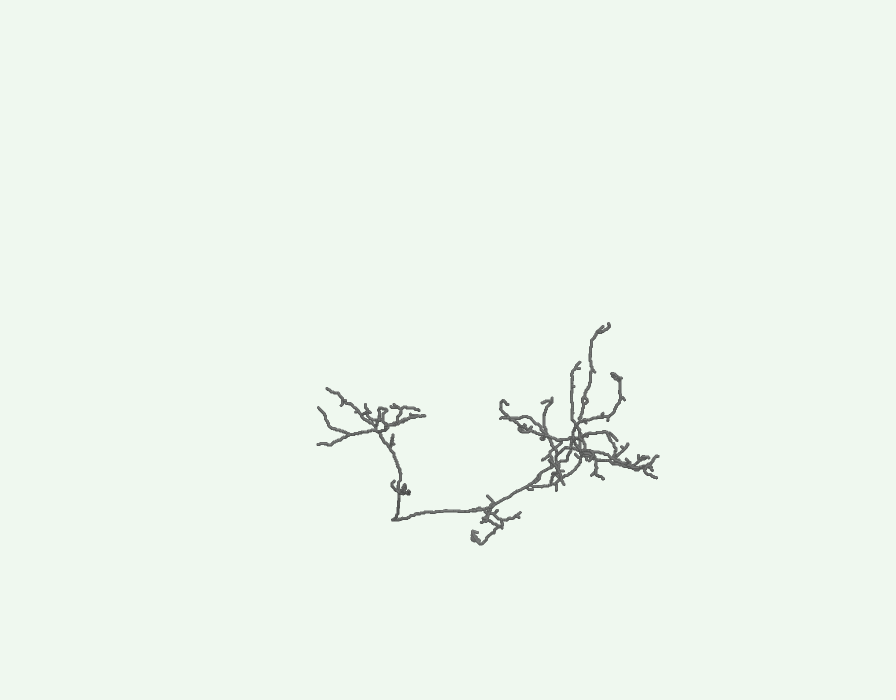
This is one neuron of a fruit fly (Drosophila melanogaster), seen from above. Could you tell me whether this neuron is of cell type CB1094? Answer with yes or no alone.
yes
